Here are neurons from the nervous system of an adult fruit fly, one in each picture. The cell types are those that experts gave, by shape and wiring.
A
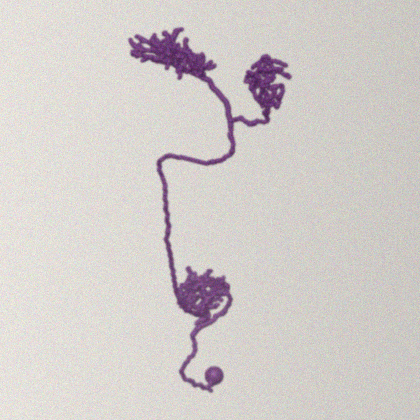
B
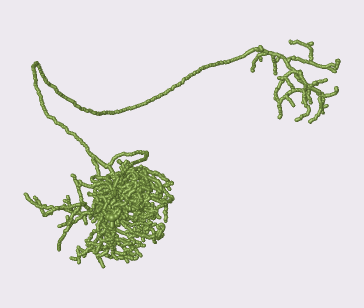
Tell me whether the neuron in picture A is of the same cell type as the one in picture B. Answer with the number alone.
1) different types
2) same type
1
